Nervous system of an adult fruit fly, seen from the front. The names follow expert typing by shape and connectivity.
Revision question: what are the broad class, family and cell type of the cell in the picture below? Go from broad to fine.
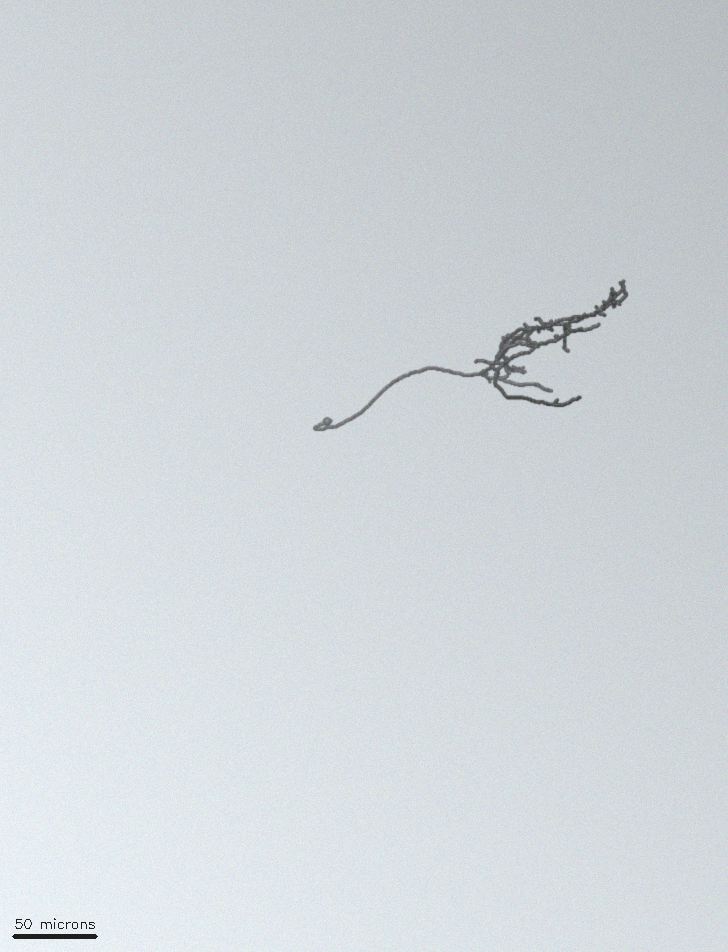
central-brain intrinsic neuron; hemilineage DM6_posterior; CB2982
